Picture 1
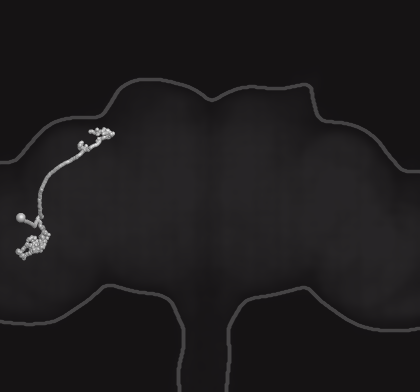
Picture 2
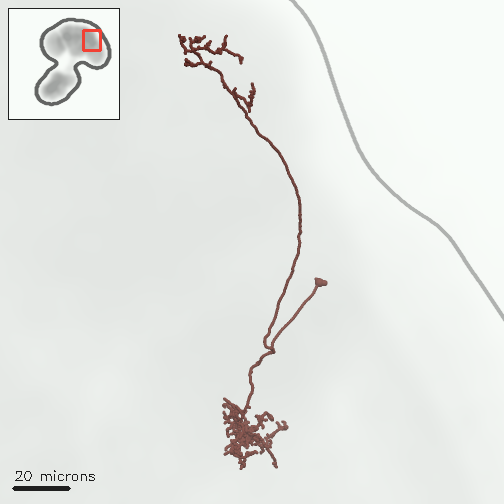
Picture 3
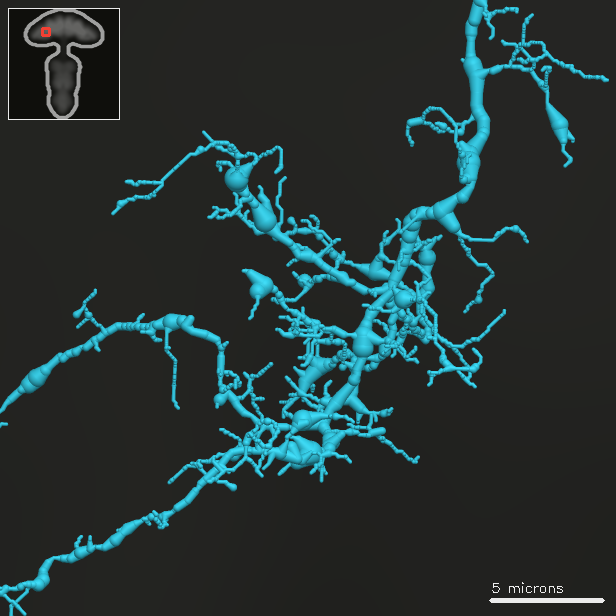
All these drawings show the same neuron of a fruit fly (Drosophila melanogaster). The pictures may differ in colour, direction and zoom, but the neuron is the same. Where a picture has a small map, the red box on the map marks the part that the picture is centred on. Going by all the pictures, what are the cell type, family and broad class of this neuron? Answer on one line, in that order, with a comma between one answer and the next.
LC10e, hemilineage VPNd2, visual projection neuron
